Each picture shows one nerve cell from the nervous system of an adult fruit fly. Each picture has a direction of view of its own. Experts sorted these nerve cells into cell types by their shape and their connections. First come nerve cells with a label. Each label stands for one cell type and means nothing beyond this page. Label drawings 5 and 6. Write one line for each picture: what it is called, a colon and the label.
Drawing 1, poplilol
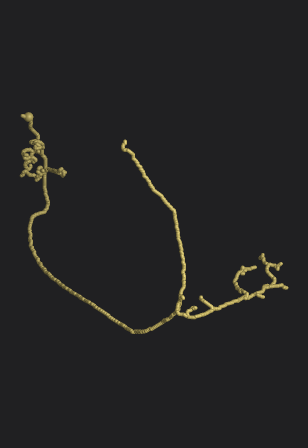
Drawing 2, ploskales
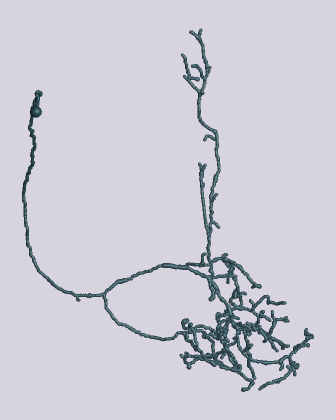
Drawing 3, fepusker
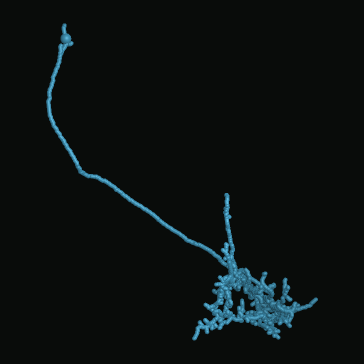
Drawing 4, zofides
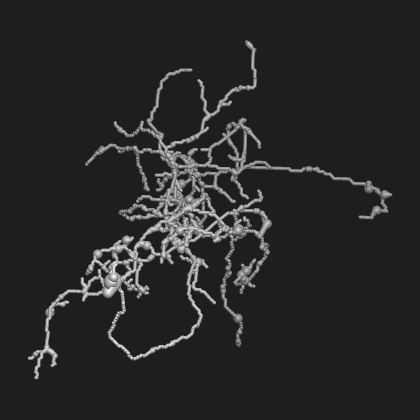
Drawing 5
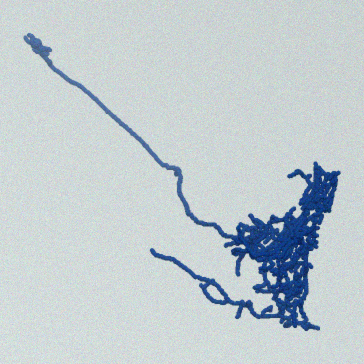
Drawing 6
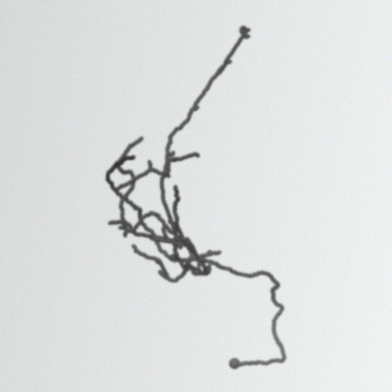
5: fepusker
6: zofides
